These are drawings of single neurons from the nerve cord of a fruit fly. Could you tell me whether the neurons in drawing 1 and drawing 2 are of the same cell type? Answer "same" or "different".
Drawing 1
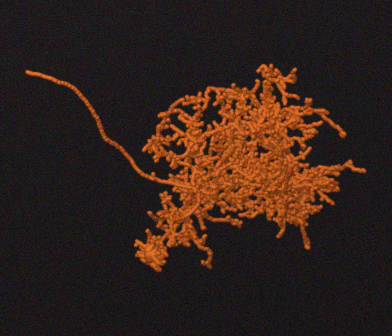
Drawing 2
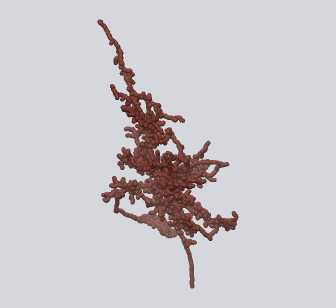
different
